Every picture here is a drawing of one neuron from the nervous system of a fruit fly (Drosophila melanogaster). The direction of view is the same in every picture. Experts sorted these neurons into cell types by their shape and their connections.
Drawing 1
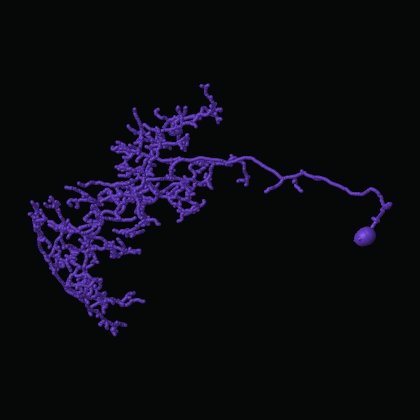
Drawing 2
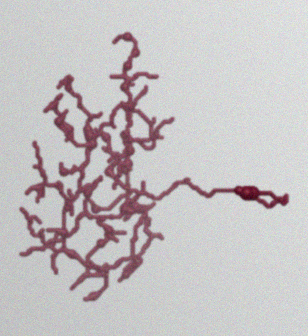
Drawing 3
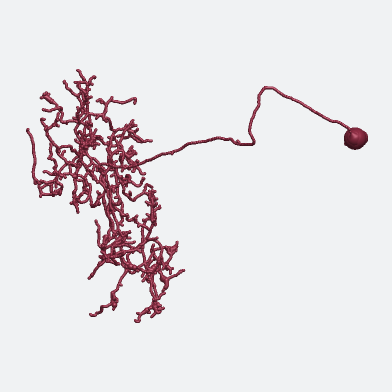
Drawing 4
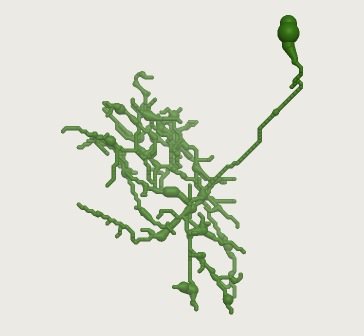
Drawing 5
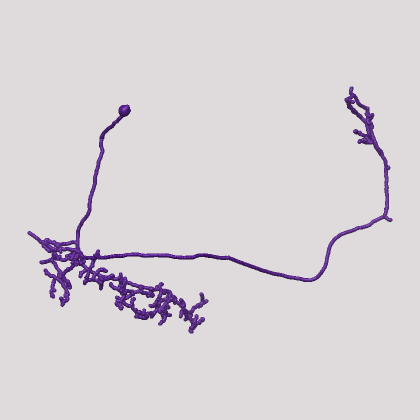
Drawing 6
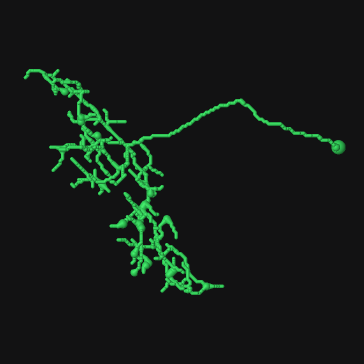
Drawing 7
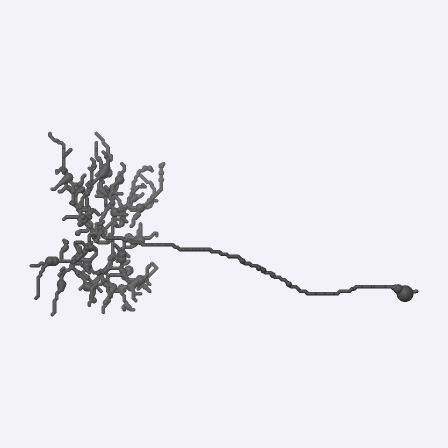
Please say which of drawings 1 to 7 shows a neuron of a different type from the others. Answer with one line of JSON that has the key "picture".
{"picture": 5}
